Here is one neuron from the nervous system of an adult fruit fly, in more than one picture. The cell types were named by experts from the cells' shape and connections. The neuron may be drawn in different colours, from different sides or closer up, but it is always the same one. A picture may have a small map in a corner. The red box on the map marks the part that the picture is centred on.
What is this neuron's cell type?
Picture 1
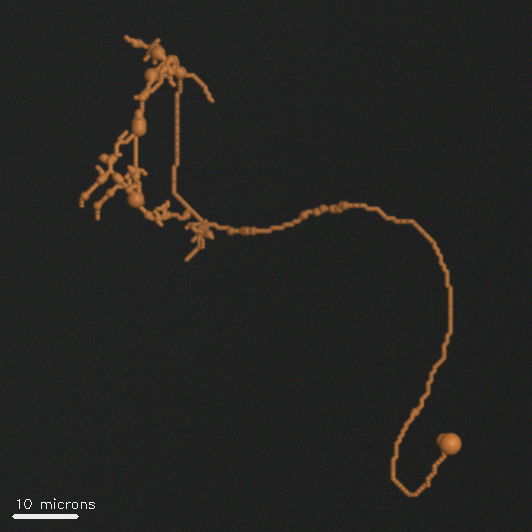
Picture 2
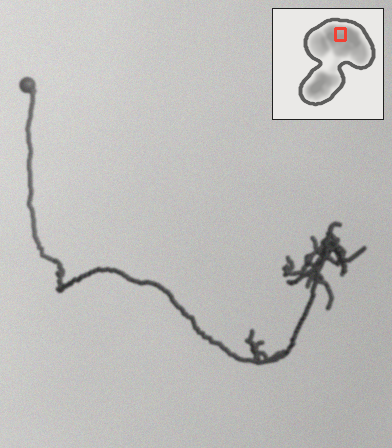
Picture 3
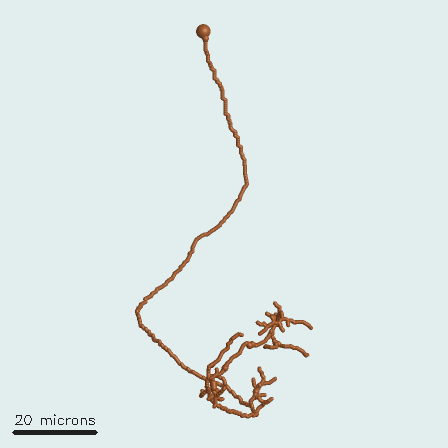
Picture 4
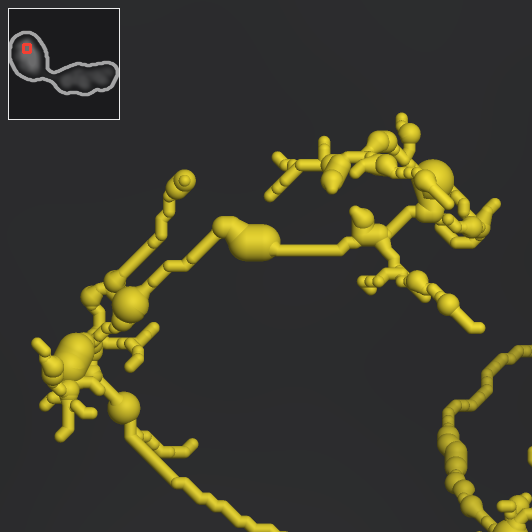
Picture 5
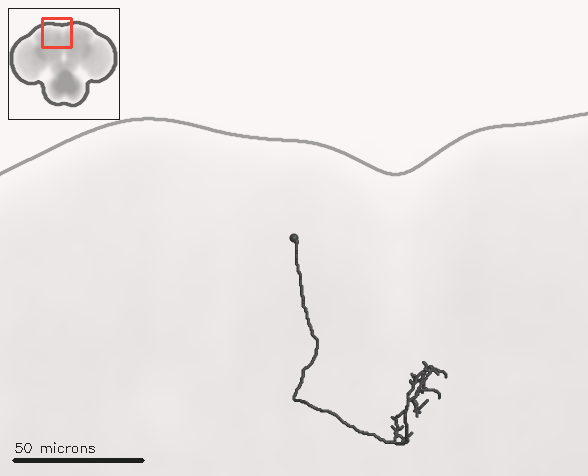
vDeltaL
